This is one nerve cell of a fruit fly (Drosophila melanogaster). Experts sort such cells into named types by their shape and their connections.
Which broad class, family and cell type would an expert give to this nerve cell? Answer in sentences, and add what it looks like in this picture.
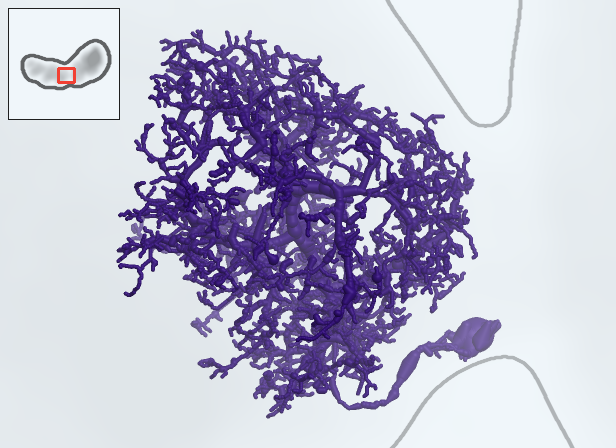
It is a nerve-cord intrinsic neuron. The family is hemilineage 13A. Its cell type is IN13A001. The picture shows more than a hundred branch ends. In this view it is about as wide as it is tall.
